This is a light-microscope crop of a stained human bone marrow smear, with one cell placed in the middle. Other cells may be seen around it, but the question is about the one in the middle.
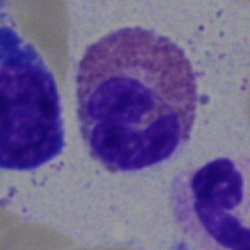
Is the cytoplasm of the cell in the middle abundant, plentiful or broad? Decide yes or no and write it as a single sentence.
Yes, the cell's cytoplasm around the nucleus is ample.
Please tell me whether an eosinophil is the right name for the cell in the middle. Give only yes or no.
yes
